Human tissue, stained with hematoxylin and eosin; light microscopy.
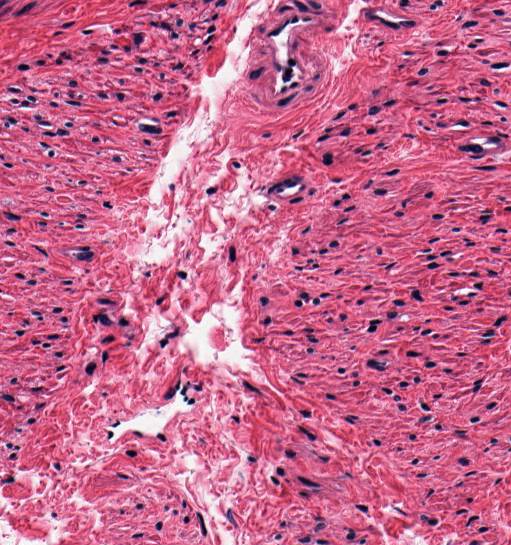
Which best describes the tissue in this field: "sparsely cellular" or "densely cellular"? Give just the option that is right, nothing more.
Densely cellular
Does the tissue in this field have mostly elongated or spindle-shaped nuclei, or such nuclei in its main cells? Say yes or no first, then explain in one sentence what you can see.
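Yes. The muscle nuclei are dark, elongated and blunt-ended, lying singly within the cells.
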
